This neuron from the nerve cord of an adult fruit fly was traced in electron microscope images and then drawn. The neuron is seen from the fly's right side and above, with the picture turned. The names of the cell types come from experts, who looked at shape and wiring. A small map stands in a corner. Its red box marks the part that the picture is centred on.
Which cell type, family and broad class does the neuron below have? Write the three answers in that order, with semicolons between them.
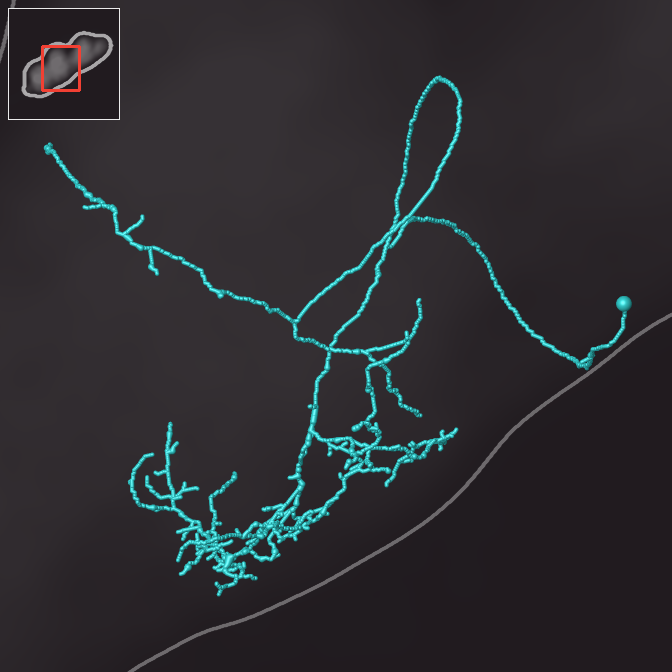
IN19B086; hemilineage 19B; nerve-cord intrinsic neuron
